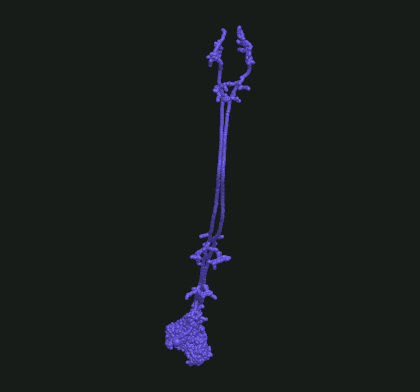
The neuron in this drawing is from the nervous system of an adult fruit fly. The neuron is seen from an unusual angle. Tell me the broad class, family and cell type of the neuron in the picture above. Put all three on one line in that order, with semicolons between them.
ascending neuron; hemilineage 00A; AN00A006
